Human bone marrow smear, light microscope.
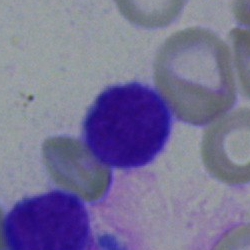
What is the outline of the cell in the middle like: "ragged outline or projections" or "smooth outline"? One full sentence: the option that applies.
The outline of this cell is free of projections and smooth.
